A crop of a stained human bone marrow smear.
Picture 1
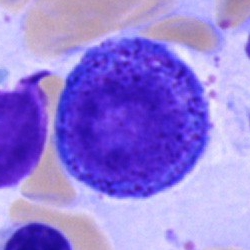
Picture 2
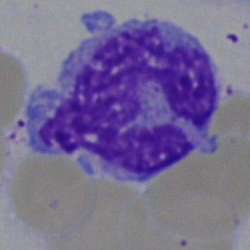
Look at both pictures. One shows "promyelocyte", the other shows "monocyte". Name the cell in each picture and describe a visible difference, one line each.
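In picture 1 we see a promyelocyte: Numerous dark purple granules are scattered over the whole cell.
In picture 2 we see a monocyte: No distinct granules are seen in the cytoplasm.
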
